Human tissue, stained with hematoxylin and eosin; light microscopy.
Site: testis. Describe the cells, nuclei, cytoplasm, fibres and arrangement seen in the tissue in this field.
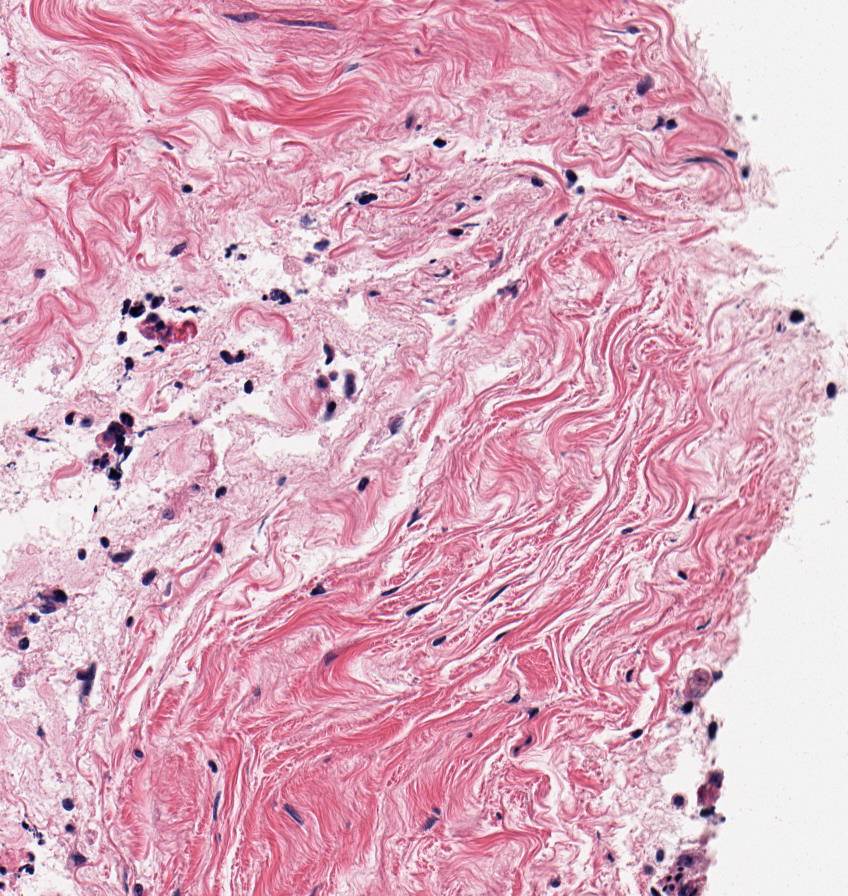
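The field is composed of wavy pink collagen bundles, and epithelium is absent throughout. In the centre and lower half, the bundles run mostly diagonally, from lower left to upper right. Between them lie sparse, small, elongated dark nuclei, scattered singly. In the loose tissue of the left half, small clusters of dark, irregular nuclei are gathered.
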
